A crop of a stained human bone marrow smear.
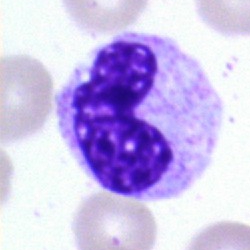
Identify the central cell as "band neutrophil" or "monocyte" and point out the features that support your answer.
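I'd call this a band neutrophil. Its chromatin is dark purple and clumped, with small pale gaps between the clumps. Fine pinkish-purple granules are scattered through the cytoplasm.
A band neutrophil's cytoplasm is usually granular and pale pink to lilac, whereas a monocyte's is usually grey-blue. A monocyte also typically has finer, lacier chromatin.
So both the clumping and the granules here point to band neutrophil rather than monocyte. The nucleus, lying toward the left with most of the cytoplasm on the right, has a deep notch on its right side that gives it a kidney shape.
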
